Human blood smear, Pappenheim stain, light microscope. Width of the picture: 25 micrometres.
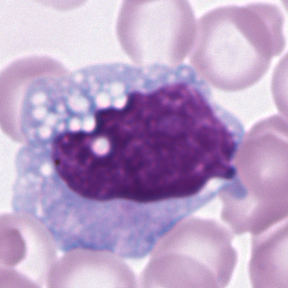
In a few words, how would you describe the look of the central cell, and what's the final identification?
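Look first at the nucleus: it is irregular, with a notch on its upper left side, and it measures about 16 by 11 micrometres. Around it the cytoplasm is abundant and pale greyish blue. Many clear vacuoles crowd the upper left part of that cytoplasm, and one clear round vacuole overlies the left part of the nucleus. This cell is a monocyte.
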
